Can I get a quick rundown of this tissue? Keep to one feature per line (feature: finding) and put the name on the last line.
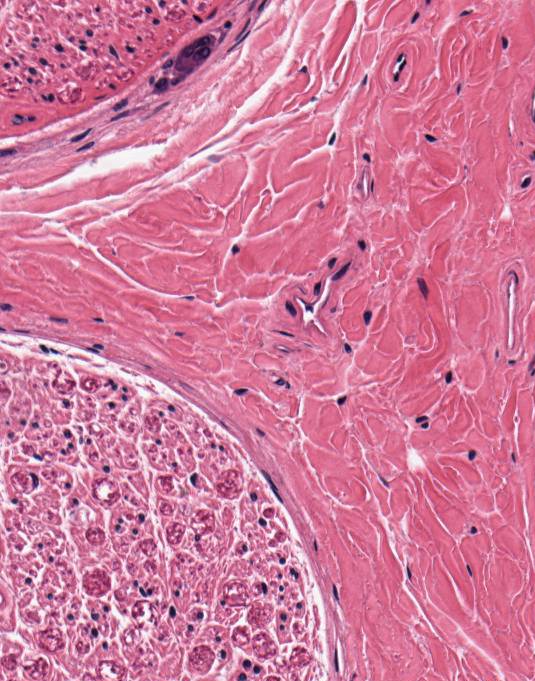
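Fascicles: large rounded nerve fascicle lower left; part of a second in upper left corner
Fibres: cut across in lower-left fascicle, small round profiles
Nuclei: small, dark, scattered between fibres in fascicle
Collagen: small, dark, spindle-shaped nuclei scattered
Name: tibial nerve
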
